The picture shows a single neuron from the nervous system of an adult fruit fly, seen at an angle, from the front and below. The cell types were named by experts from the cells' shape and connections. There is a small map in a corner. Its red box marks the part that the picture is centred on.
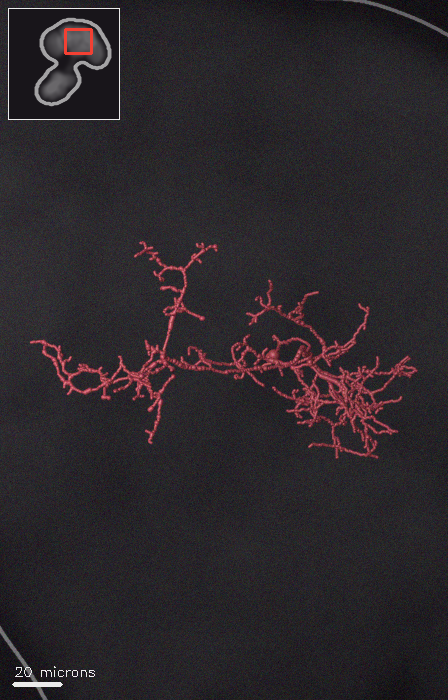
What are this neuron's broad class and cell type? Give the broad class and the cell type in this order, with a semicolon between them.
central-brain intrinsic neuron; PS203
